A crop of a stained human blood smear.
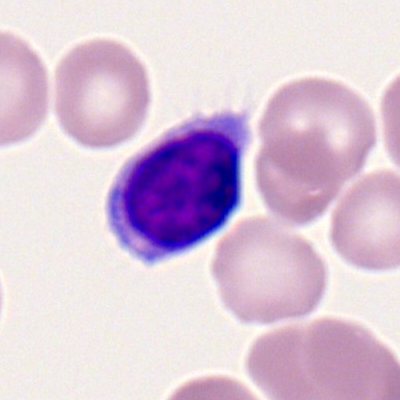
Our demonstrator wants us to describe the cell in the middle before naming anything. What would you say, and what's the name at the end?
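Starting with the outline, it is oval, with the long axis running from lower left to upper right. Next, no nucleoli can be seen in the nucleus. Then the cytoplasm, which shows no visible granules. Finally, fine hair-like projections extend from the upper right edge. The cell is a lymphocyte.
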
